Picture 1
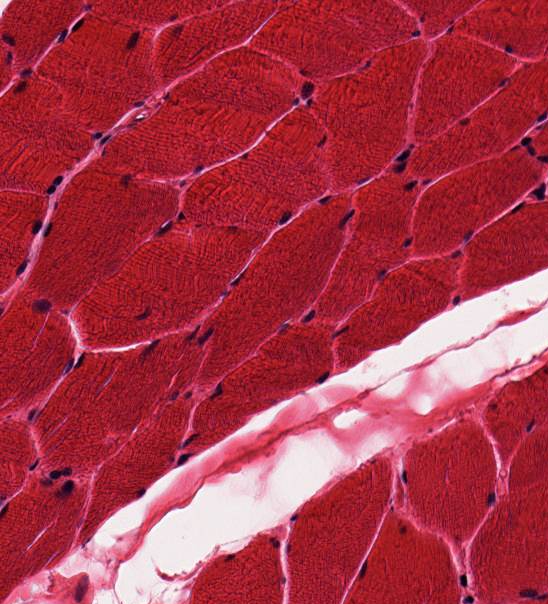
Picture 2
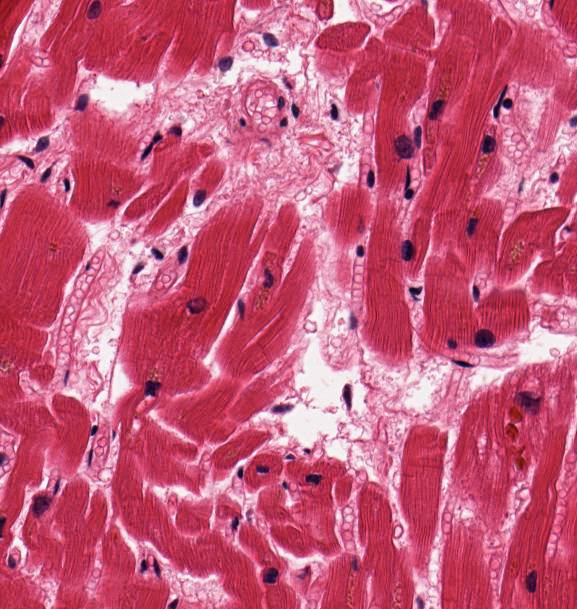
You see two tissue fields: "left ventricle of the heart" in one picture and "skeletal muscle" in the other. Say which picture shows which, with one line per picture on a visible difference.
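Picture 1: skeletal muscle. The small dark nuclei lie at the edges of the muscle fibres rather than in their centres.
Picture 2: left ventricle of the heart. The muscle nuclei lie singly in the centre of the fibres.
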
